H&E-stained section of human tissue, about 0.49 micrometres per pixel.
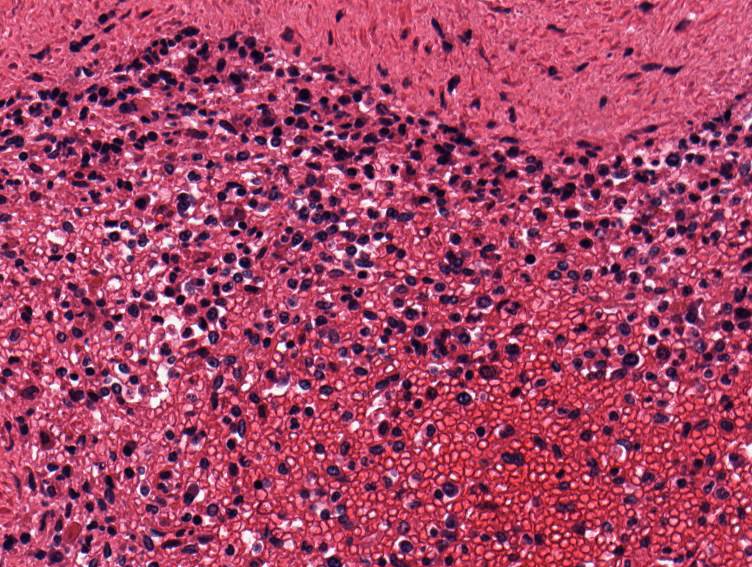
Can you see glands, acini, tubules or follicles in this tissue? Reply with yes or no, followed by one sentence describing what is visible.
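No. No epithelium or glands are present anywhere in the field.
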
